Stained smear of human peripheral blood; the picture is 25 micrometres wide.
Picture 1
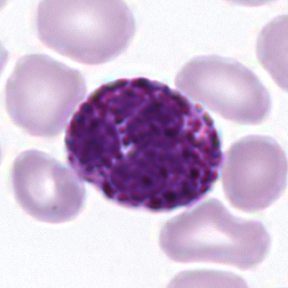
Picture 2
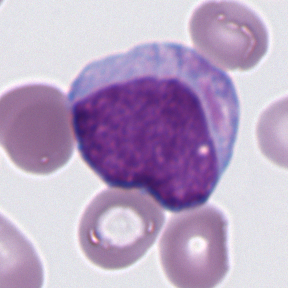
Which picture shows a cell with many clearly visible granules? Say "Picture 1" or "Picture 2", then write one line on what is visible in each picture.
Picture 1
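What picture 1 shows: The cell is packed with coarse, dark purple granules.
What picture 2 shows: No distinct granules are visible in the cytoplasm.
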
